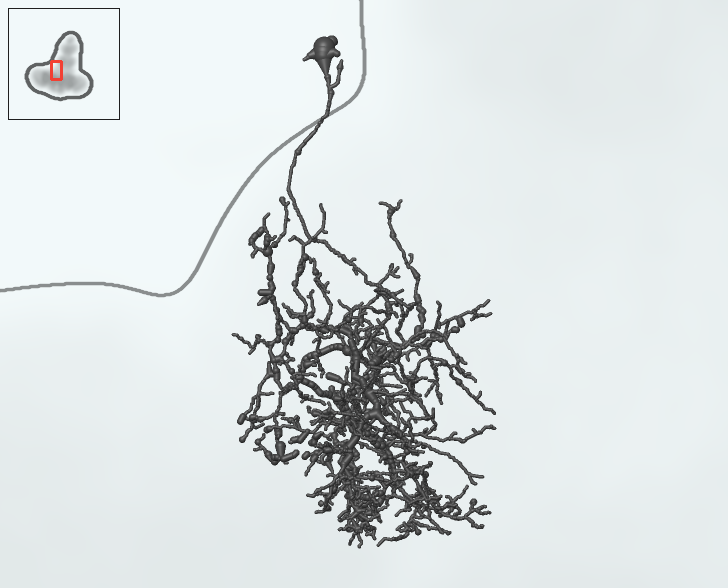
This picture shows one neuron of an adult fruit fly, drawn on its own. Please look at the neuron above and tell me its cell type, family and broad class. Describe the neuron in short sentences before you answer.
The cell body can be seen at the top of the picture. The picture shows more than a hundred branch ends. Its cell type is IN19A029. The family is hemilineage 19A. Its broad class is nerve-cord intrinsic neuron.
